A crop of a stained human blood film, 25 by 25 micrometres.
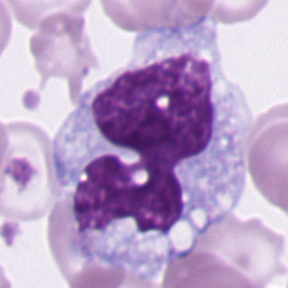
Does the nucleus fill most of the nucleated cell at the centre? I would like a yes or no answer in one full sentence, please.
No, there is abundant cytoplasm around the nucleus.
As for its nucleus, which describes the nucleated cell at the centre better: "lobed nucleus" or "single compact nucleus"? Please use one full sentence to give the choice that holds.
Into two or more lobes the nucleus of this cell is divided.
